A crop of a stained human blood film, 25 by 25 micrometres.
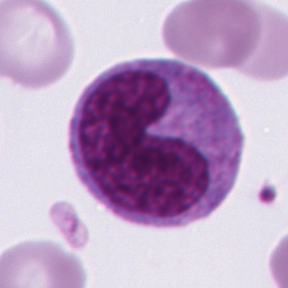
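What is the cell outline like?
Round and smooth, without projections or blebs.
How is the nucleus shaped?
Like a bean, its notch opening toward the right and dividing it into a smaller upper lobe and a larger lower lobe.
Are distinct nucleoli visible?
No.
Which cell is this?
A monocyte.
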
